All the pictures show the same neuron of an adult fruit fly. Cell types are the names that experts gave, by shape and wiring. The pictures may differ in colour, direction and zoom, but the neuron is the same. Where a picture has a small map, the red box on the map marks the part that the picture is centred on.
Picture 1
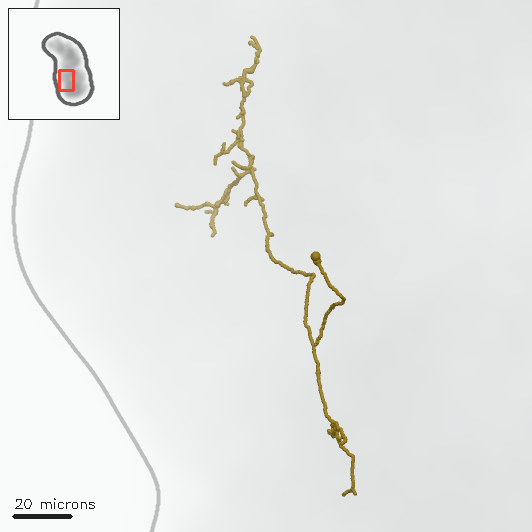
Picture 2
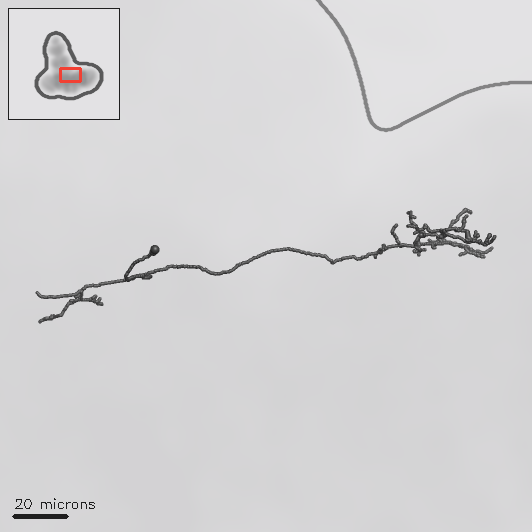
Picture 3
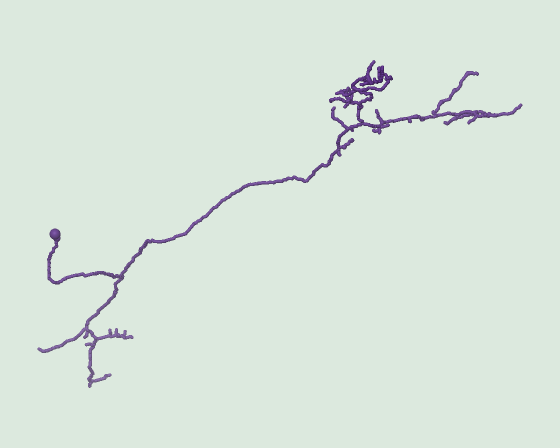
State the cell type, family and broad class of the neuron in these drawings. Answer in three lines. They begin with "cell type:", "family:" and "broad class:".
cell type: CB2229
family: hemilineage DM6_posterior
broad class: central-brain intrinsic neuron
